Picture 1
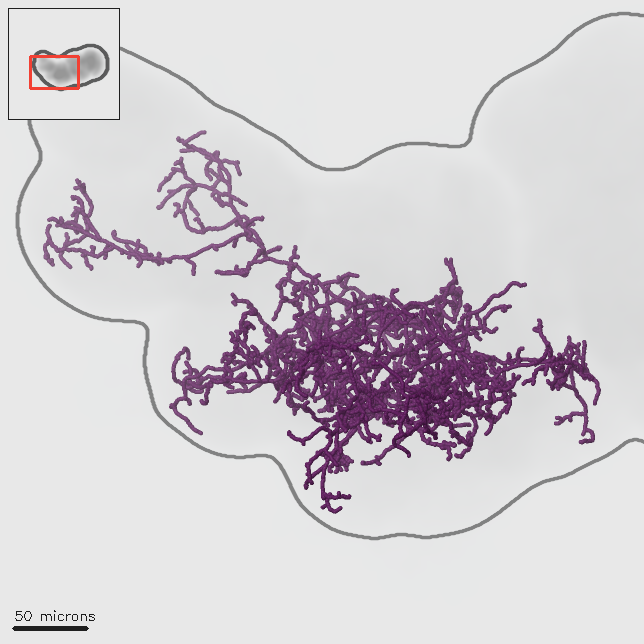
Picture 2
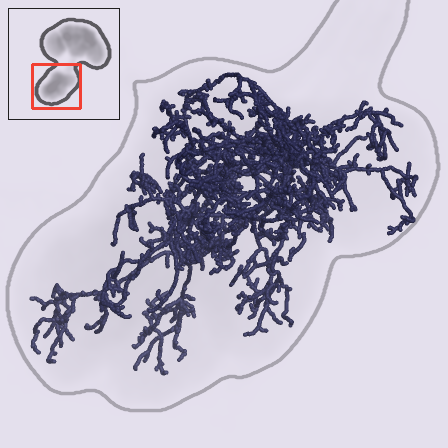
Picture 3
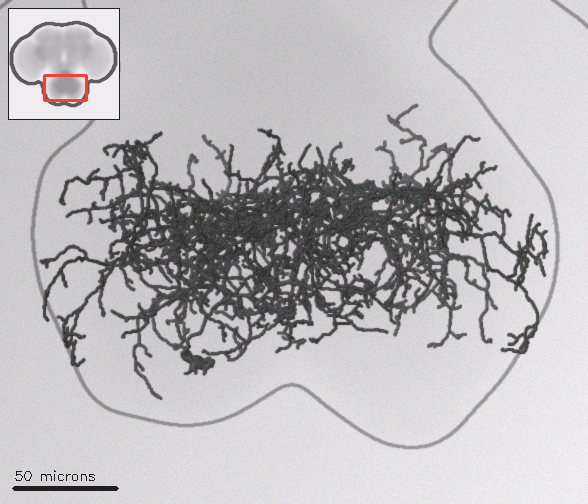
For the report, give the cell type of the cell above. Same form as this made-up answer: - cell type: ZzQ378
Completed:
- cell type: IN06B001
